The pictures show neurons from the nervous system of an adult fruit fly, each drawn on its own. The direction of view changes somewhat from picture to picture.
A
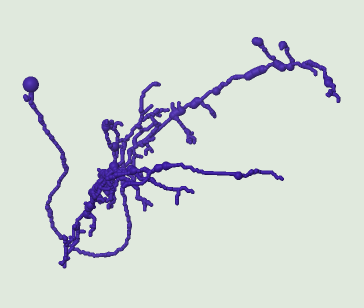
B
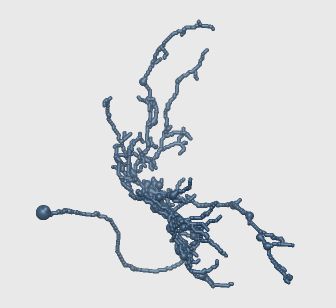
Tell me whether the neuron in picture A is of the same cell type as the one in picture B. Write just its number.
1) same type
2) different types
2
